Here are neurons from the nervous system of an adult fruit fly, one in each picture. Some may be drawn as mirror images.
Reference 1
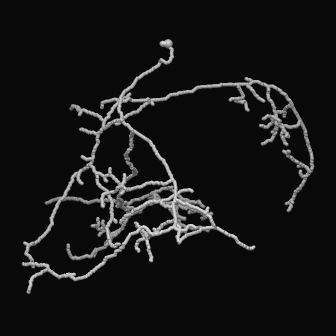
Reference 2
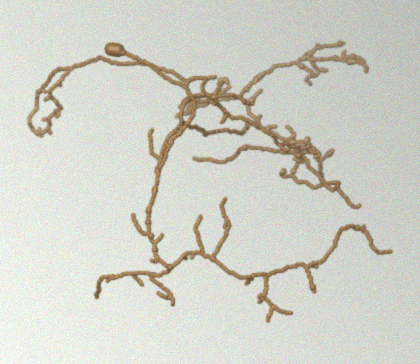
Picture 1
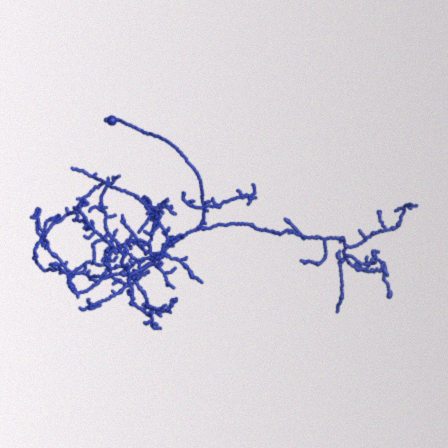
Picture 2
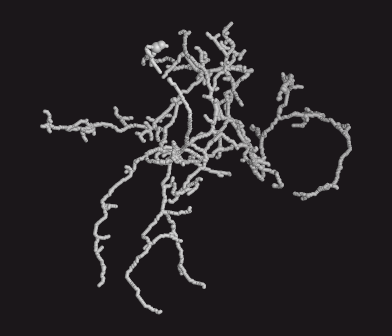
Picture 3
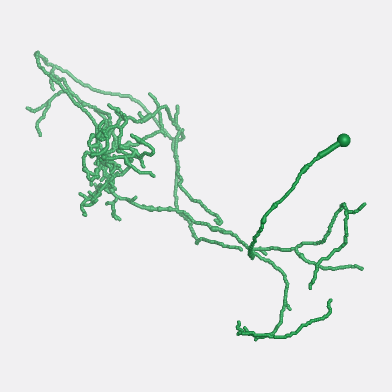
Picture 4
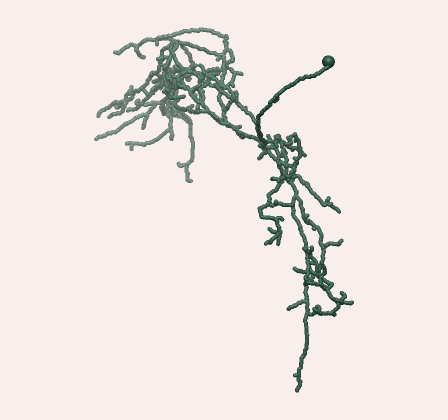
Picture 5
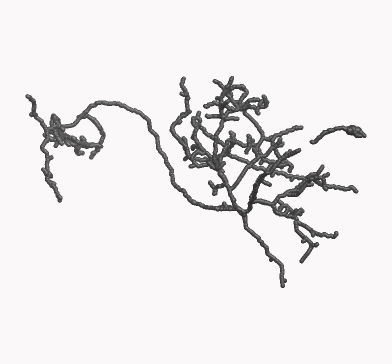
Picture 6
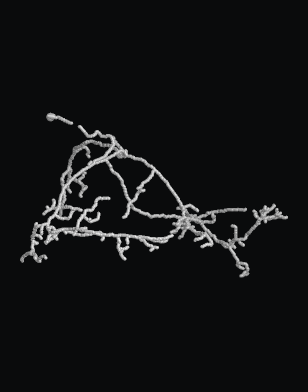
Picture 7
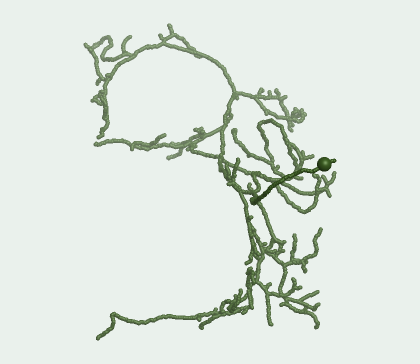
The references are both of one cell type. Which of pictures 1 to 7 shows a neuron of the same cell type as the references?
6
